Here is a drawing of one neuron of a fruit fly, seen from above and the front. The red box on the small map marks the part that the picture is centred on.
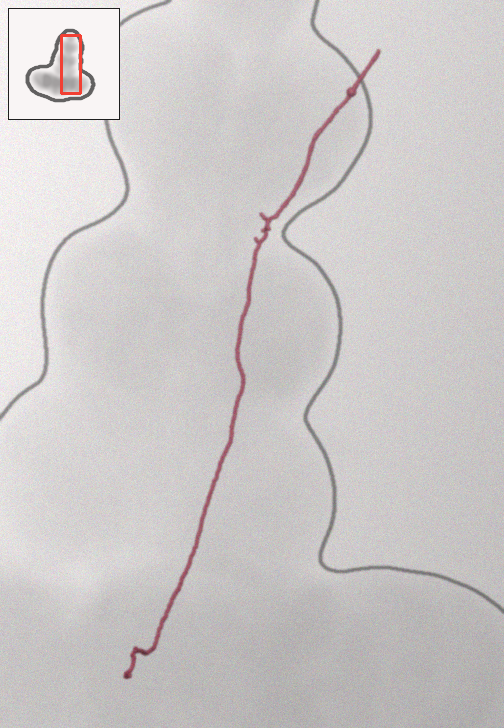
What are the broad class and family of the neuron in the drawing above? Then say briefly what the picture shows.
It is a sensory neuron ascending to the brain. The name of its family is class mechanosensory proprioceptive. There are a dozen or fewer branch ends. As drawn here it is taller than it is wide.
